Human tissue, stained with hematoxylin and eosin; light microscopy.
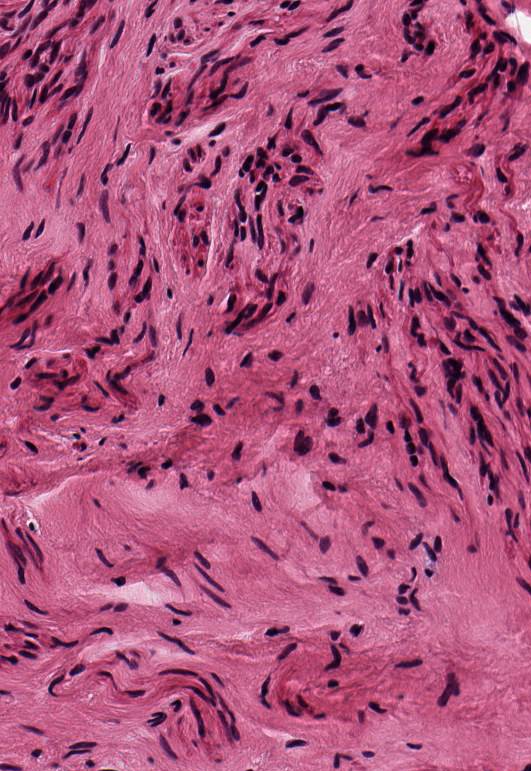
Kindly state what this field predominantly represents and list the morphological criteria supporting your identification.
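First, the name: dense connective tissue. Second, the stroma: dense, eosinophilic, wavy collagen.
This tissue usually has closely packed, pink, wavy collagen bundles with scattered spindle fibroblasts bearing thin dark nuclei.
Third, the nuclei: dark, slender and elongated, many with tapered or wavy ends. Fourth, the cells: their borders and cytoplasm cannot be told apart from the surrounding pink fibres. Last, what is missing: no epithelium or glands appear anywhere, so there is no sheet of touching cells flattening from base to surface, as nonkeratinized stratified squamous epithelium usually forms.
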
